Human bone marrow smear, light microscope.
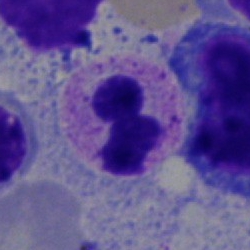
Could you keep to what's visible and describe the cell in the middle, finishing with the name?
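A round, smooth outline bounds this cell. Its chromatin is dense and dark purple throughout. The cytoplasm is pale pink, with fine pink-purple granules scattered through it. This is a segmented neutrophil.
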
